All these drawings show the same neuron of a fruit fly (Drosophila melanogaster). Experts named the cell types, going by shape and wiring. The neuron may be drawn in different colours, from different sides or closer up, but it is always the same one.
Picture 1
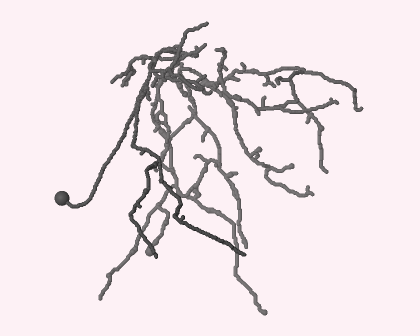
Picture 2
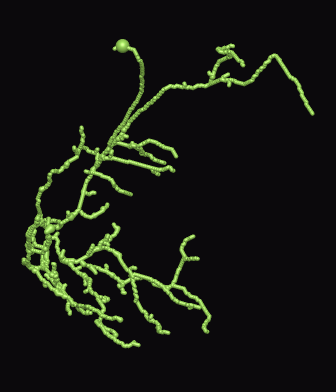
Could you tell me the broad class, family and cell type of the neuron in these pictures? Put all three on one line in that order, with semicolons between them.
nerve-cord intrinsic neuron; hemilineage 08A; IN08A026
